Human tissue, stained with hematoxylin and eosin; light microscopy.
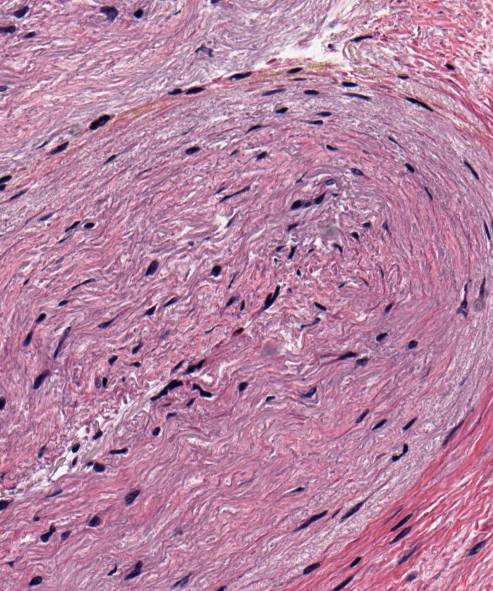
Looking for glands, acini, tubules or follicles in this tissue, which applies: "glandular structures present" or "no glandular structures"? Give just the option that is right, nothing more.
No glandular structures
